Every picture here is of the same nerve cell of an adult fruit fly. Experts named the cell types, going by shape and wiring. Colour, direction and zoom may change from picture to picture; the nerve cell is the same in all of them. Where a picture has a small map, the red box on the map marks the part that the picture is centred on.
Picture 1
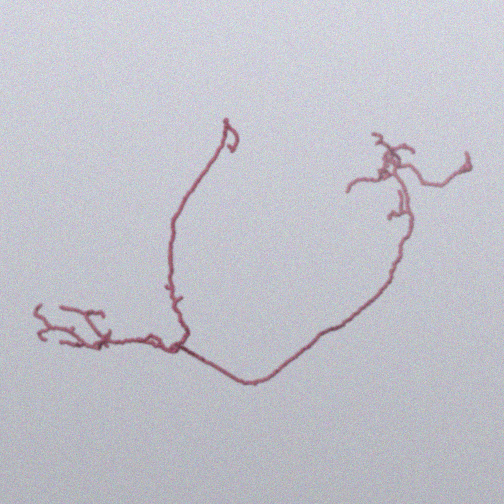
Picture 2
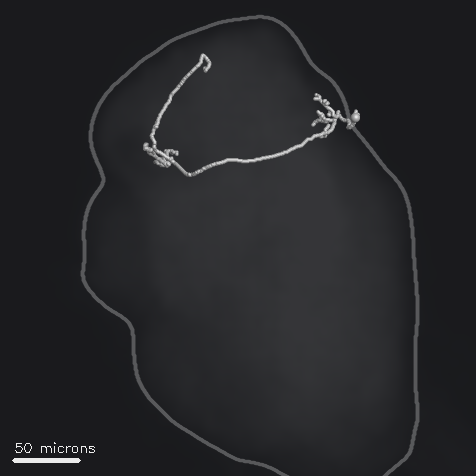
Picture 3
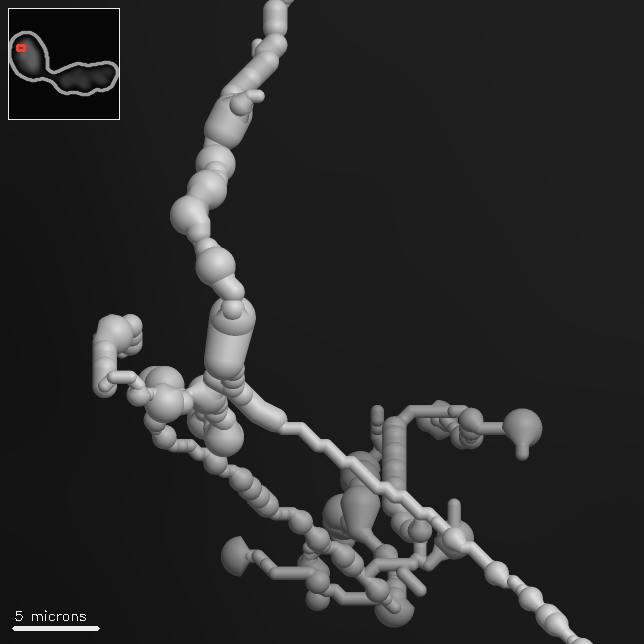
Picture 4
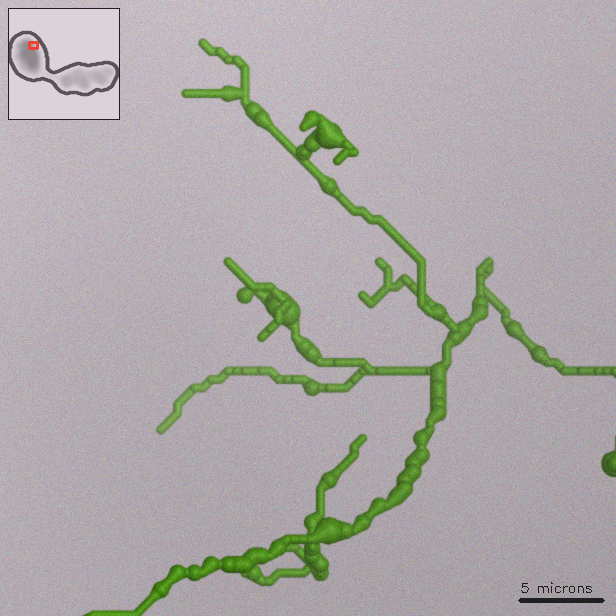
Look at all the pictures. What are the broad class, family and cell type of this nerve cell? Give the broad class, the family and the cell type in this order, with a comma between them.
central-brain intrinsic neuron, class Kenyon Cell, KCa'b'-m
